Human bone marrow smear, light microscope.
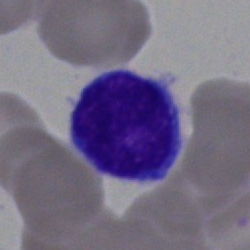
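Lymphocyte in a stained bone marrow smear (centre). The round cell is almost entirely filled by its dark nucleus, whose dense chromatin stains deep purple-blue. A few fine wisps project from the upper right edge of the cell.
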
